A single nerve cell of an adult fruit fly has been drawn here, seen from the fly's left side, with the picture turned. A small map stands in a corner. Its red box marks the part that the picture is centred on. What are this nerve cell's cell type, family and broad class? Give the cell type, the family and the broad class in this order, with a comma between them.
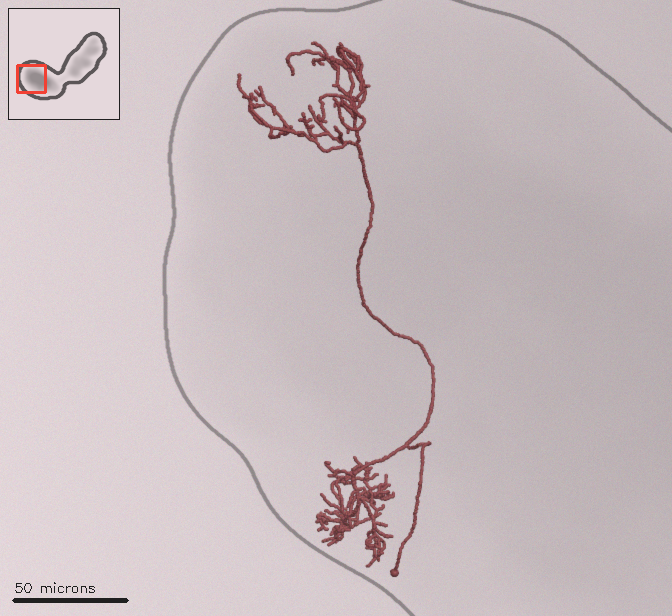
M_vPNml79, hemilineage ALv1, central-brain intrinsic neuron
